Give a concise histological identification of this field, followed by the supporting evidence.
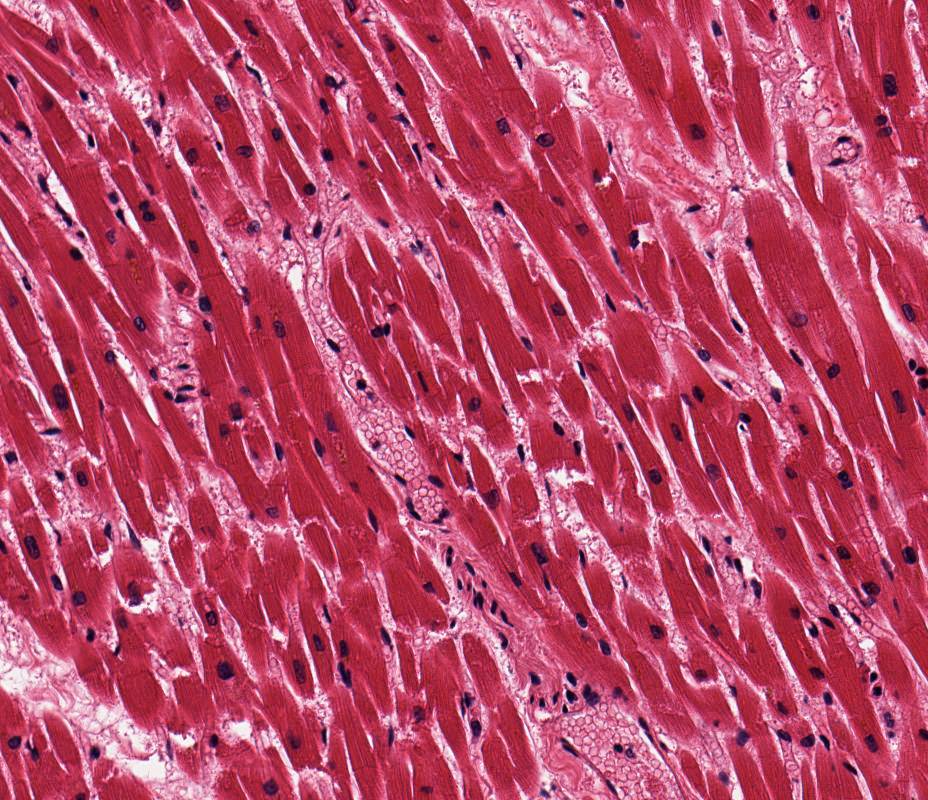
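Myocardium. Fibres are cardiac muscle cells, branching and joining neighbours. Cytoplasm deep red, faint cross-striations.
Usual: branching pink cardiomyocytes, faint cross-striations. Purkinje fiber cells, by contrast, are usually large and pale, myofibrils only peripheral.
Pale loose stroma between fibre groups holds clusters of small round clear vacuoles, clearest near centre and bottom centre. Small dark spindle-shaped nuclei scattered in stroma between fibres.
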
